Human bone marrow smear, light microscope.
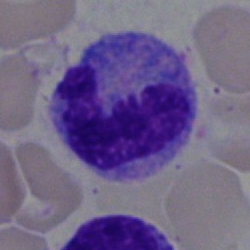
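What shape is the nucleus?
Indented, with its notch opening toward the top of the cell.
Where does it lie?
It fills the lower part of the cell.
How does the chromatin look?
Dark purple and coarsely clumped.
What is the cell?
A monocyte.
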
